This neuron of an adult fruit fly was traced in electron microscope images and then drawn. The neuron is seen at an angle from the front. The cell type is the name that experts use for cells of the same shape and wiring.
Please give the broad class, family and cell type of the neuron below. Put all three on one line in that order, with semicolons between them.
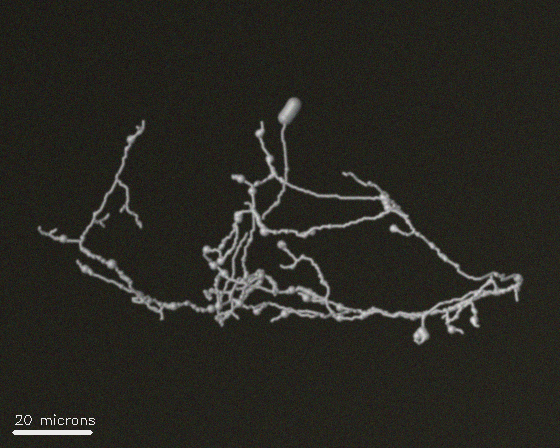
central-brain intrinsic neuron; hemilineage LB19; GNG600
